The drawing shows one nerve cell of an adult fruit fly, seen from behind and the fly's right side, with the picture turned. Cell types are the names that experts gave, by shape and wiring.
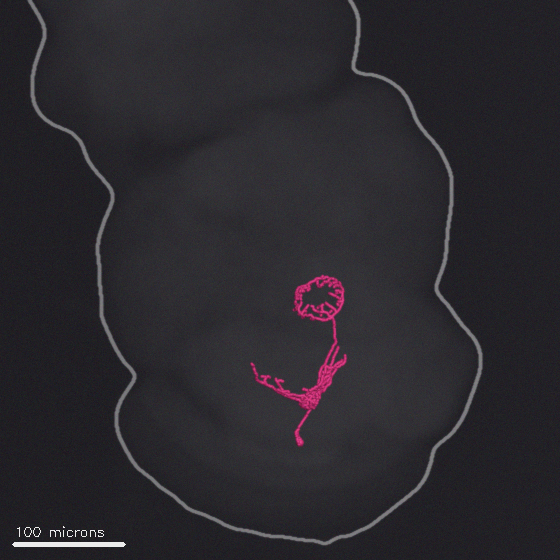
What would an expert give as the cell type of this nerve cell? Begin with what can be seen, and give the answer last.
By the scale bar it is about 160 microns tall in this view. As drawn here it is taller than it is wide. Its broad class is central-brain intrinsic neuron. It is of cell type ER6.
